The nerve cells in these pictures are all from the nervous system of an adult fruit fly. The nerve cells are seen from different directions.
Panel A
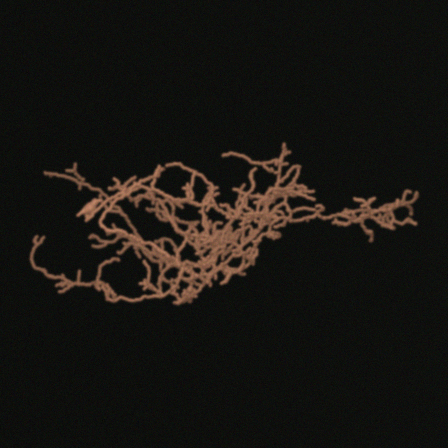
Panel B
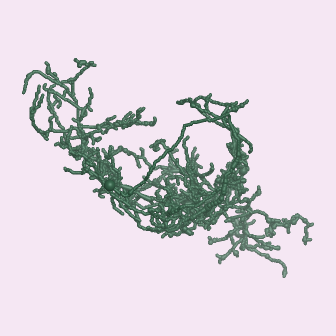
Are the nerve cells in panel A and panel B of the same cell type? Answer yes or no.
yes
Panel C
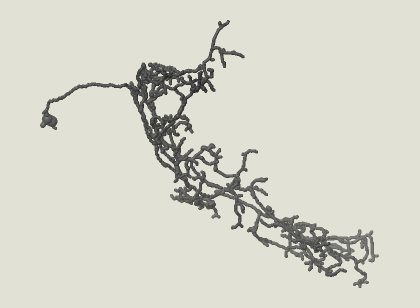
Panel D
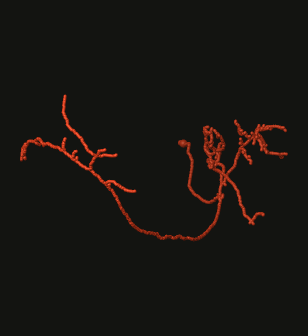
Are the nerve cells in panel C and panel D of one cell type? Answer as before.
no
